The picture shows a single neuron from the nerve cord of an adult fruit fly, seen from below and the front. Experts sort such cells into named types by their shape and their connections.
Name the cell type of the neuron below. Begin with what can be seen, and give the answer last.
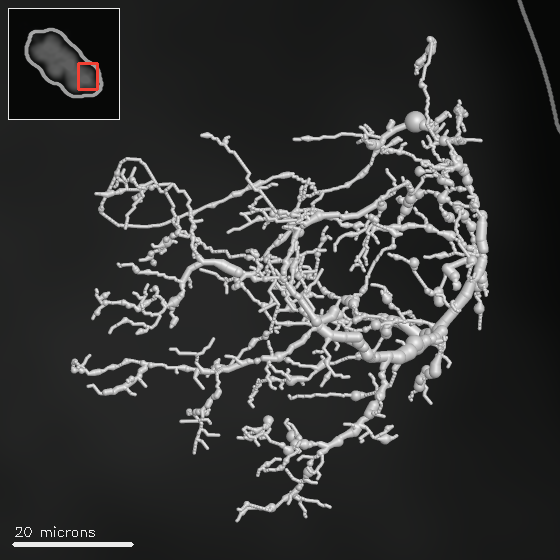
By the scale bar it is about 80 microns tall in this view. More than a hundred branch ends can be seen. It is a nerve-cord intrinsic neuron. It is of cell type IN03A053.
